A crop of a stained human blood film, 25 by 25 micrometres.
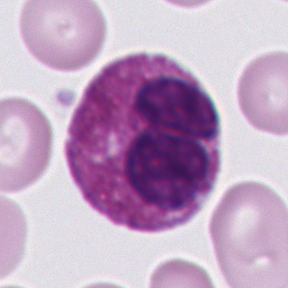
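Eosinophil, the nucleated cell at the centre of the smear. Nucleus: two lobes lying one above the other on the right side of the cell. Chromatin: dense, stained dark purple. Cytoplasm: abundant, reddish-purple and densely filled with granules. Size: about 15 micrometres across.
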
